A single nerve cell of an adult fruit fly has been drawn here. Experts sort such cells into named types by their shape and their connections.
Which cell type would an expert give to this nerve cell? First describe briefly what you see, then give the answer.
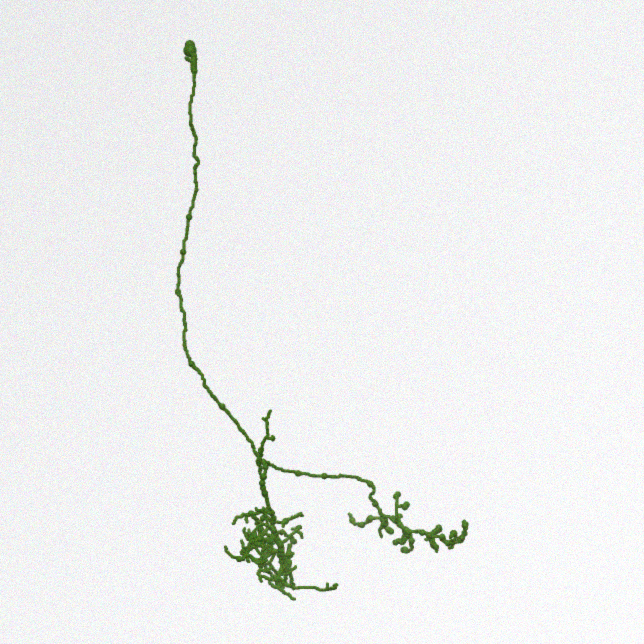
Dozens of branch ends can be seen. As drawn here it is taller than it is wide. Its broad class is central-brain intrinsic neuron. The cell type is SAD079.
